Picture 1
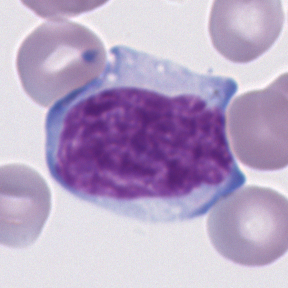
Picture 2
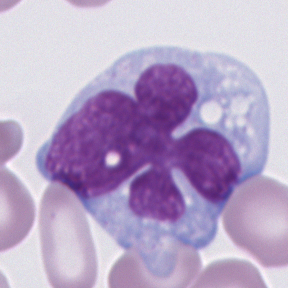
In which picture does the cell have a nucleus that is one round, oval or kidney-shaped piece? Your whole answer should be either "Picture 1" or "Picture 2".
Picture 1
